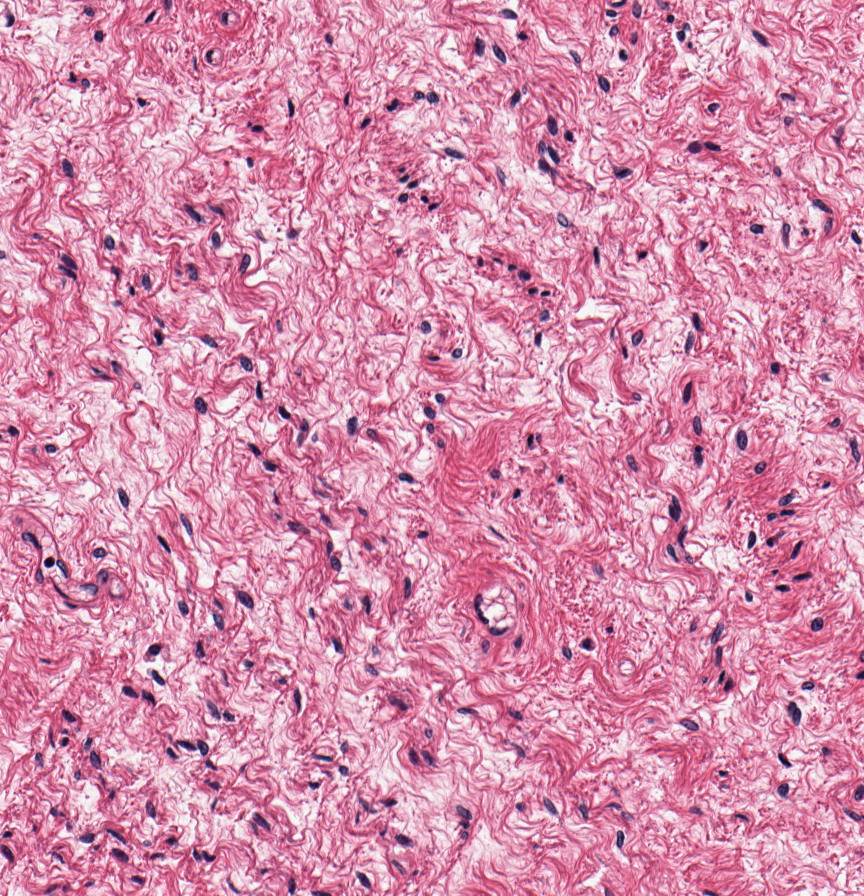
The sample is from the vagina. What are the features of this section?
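Uniform loose fibrous tissue throughout; no lobules or compartments. Collagen fibres pink, thin, wavy, haphazardly oriented. Nuclei small, dark, oval to spindle-shaped, evenly scattered. Cytoplasm and cell borders indistinct from surrounding fibres.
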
